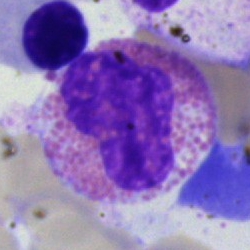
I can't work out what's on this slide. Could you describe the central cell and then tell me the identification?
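I see purple chromatin, coarsely clumped, with paler patches between the clumps. Then the cytoplasm: packed with coarse pink-orange granules, round and fairly uniform in size. Between them it looks pale, not deep blue. So this is an eosinophil.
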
